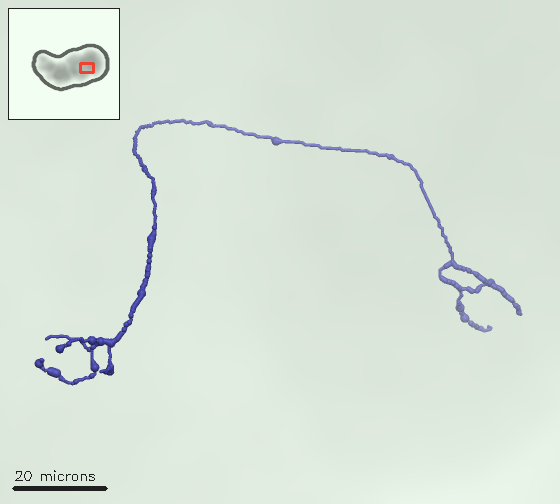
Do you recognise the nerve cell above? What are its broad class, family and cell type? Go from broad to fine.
sensory neuron entering the brain; class olfactory; ORN_VA6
